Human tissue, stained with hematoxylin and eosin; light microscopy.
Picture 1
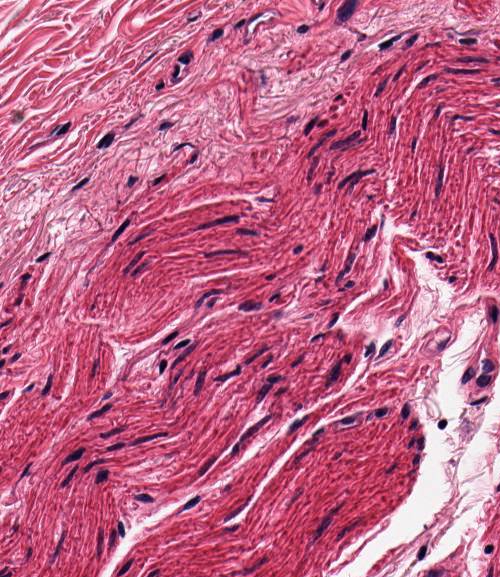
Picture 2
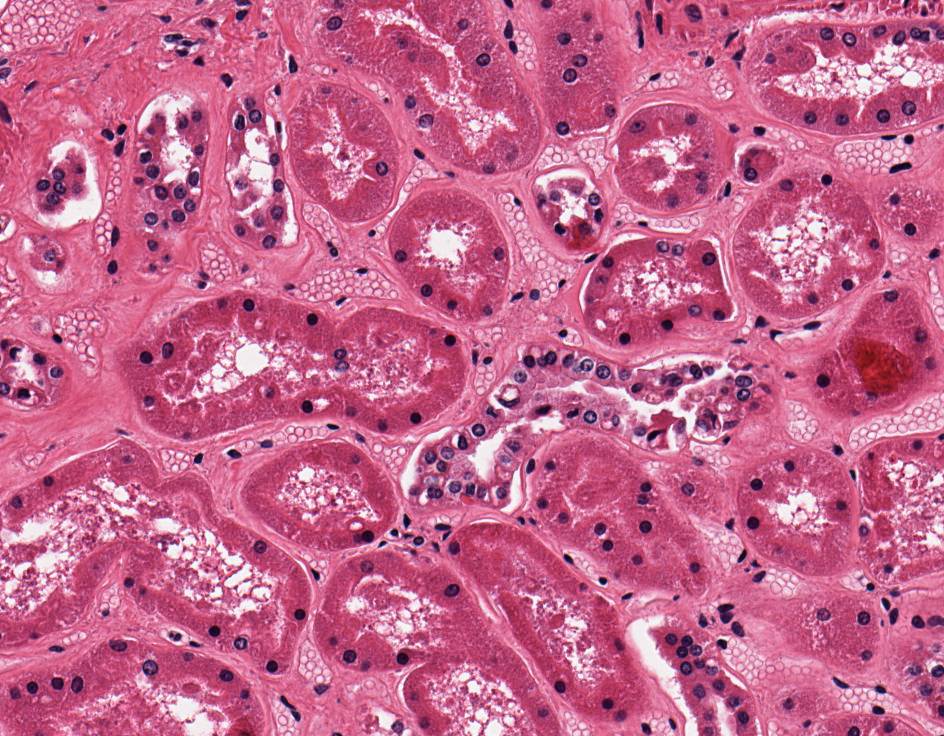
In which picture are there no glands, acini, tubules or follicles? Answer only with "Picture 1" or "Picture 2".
Picture 1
